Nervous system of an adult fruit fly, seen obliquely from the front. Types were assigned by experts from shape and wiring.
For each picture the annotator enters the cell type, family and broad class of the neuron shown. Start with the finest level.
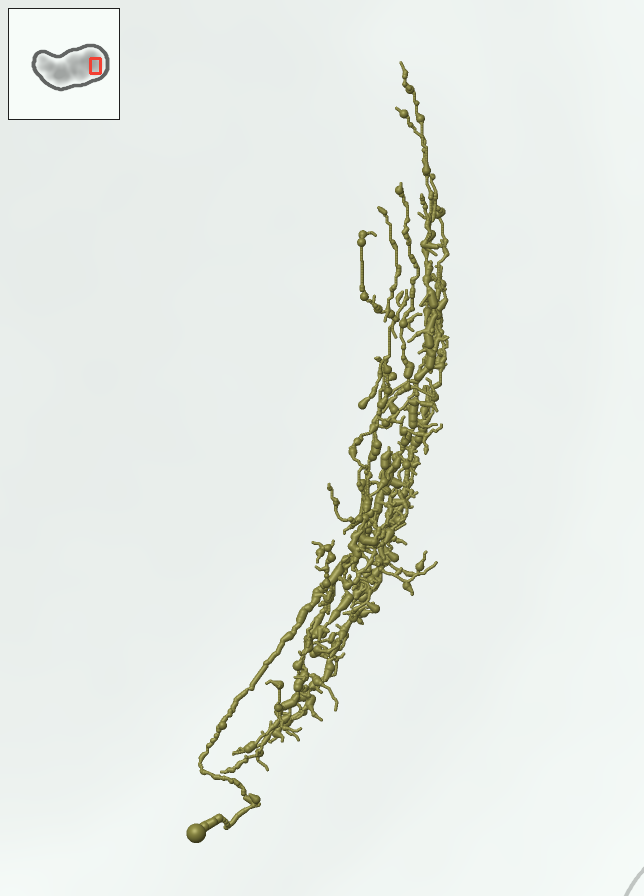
Pm7; Pm; optic-lobe intrinsic neuron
